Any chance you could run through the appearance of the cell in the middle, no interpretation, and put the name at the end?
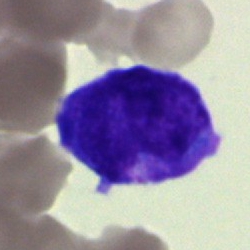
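Outline: broadly oval, wider than tall. Nucleus occupies nearly the entire cell; cytoplasm reduced to a scant rim. No distinct cytoplasmic granules. Small pale tag projecting from lower edge. Cell: blast.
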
